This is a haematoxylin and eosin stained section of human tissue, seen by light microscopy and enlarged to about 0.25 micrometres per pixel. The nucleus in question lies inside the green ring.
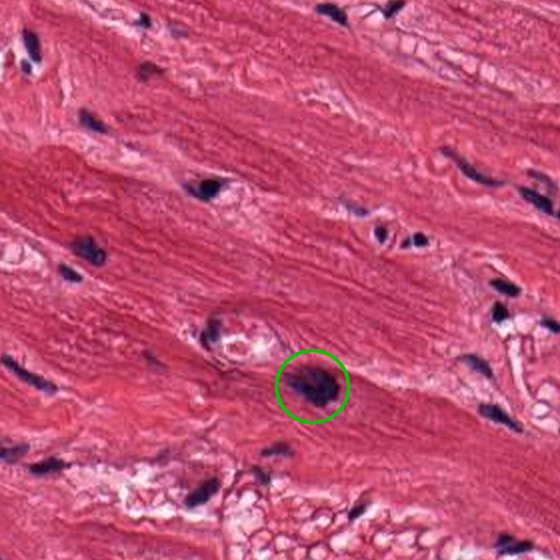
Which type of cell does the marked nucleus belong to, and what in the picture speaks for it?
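Cardiomyocyte. The nucleus is dark and densely stained, with an irregular, angular outline rather than a smooth oval. The nucleus sits within the fibre, roughly in the middle of its width, with cytoplasm on either side. The cytoplasm is pink and shows fine wavy lines running along the length of the fibre. The cell lies in a band of parallel fibres that run diagonally from upper left to lower right.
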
